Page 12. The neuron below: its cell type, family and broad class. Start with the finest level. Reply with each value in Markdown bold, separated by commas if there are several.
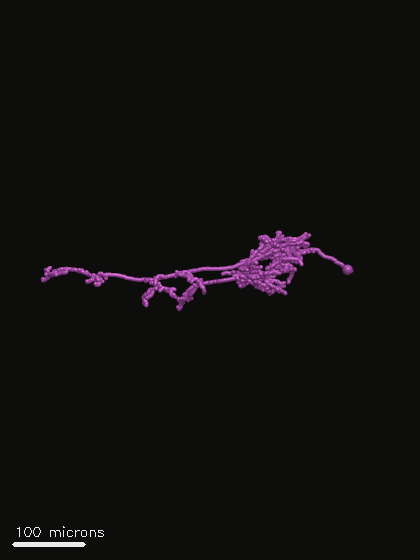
**IN00A024**, **hemilineage 00A**, **nerve-cord intrinsic neuron**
